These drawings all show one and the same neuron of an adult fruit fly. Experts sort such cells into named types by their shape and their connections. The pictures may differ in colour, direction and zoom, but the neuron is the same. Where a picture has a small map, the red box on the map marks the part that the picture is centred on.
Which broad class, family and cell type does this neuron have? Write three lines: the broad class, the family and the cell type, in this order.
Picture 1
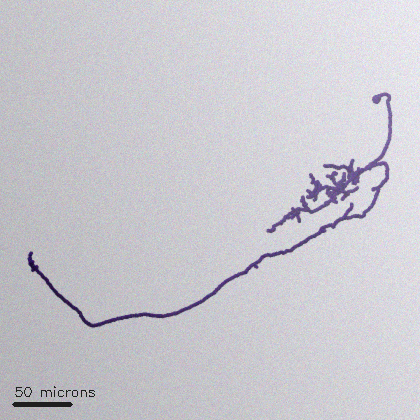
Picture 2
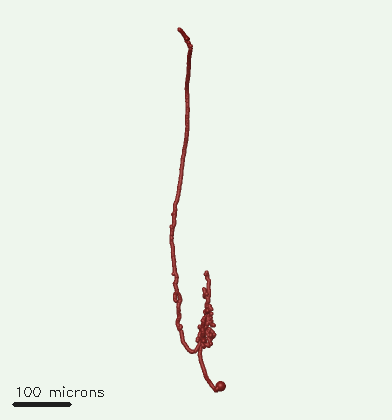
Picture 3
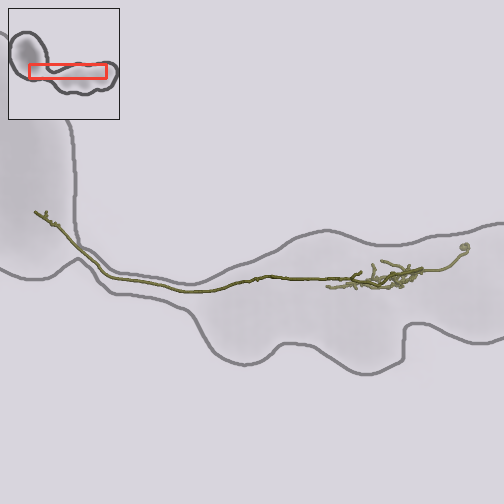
ascending neuron
hemilineage 07B
AN07B089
